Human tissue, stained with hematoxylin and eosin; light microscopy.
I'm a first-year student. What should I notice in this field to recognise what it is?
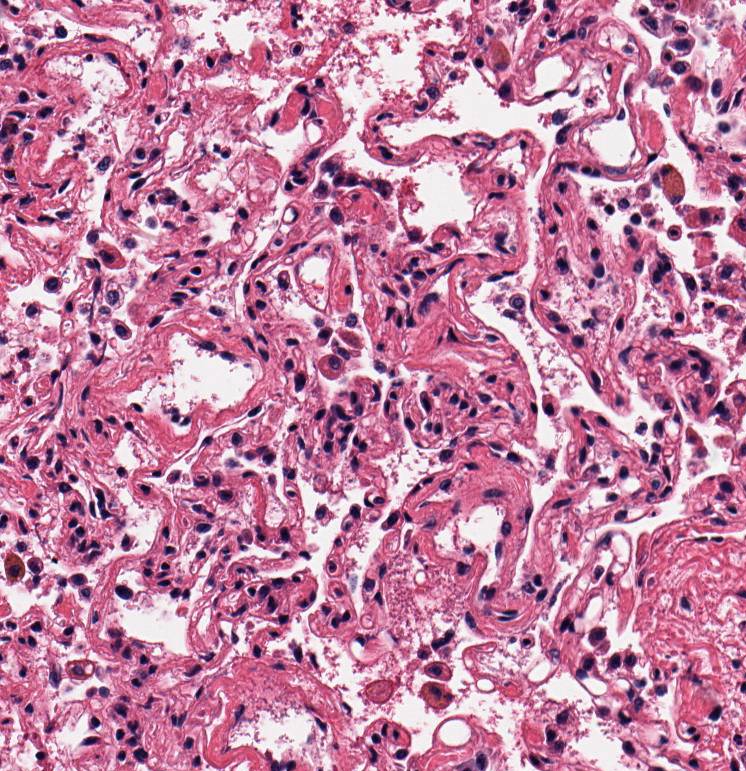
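Let's name it first: this is alveolus. Follow the branching septa across the whole field, and you'll see them outline irregular open spaces in a meshwork.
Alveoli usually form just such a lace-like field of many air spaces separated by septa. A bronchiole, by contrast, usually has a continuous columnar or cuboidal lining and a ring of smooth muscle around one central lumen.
Inside the widened septa you'll find scattered spindle-shaped dark nuclei. Several of the spaces hold pale pink, flocculent, granular material, and there are no fat cells.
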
